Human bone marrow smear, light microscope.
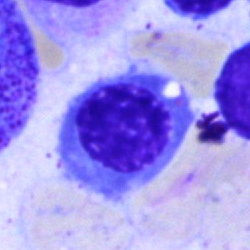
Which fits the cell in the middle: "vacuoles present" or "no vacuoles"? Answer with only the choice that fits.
Vacuoles present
